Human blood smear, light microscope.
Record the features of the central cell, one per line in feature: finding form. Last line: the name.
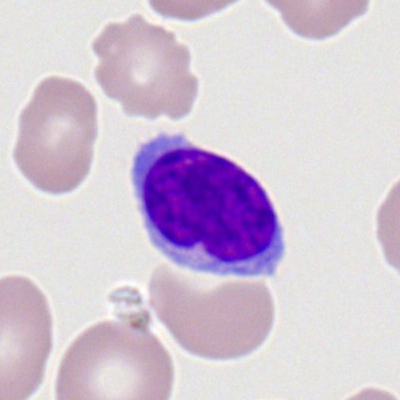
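Nuclear edge: small notch at the bottom
Chromatin: dark purple, coarsely clumped
Cytoplasm: thin rim, nucleus filling most of the cell
Colour of cytoplasm: pale blue
Name: lymphocyte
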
